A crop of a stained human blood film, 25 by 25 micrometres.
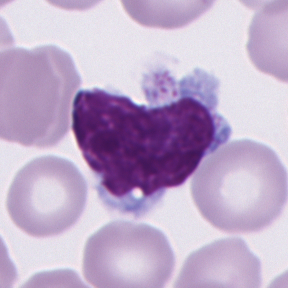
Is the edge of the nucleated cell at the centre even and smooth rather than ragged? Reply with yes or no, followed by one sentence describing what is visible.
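No. The cytoplasmic edge is ragged with fine irregular projections, most marked at the top and right.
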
